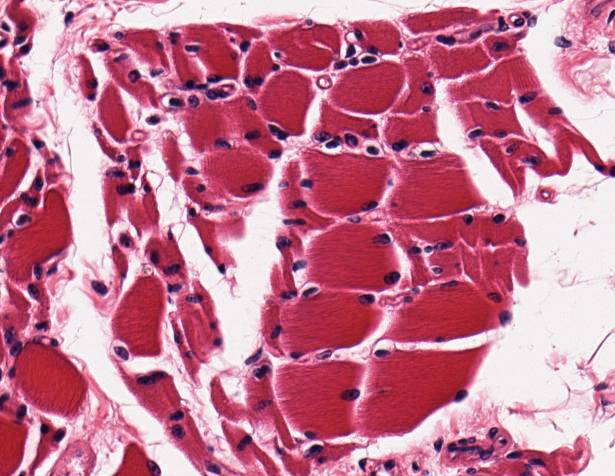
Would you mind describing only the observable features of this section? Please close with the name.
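Most of these fibres are cut across, so you get polygonal red profiles. Their nuclei sit out at the periphery, just under the edge, small, dark-staining and flattened or oval. The cytoplasm takes a deep, even eosinophilic red. This is skeletal muscle.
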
